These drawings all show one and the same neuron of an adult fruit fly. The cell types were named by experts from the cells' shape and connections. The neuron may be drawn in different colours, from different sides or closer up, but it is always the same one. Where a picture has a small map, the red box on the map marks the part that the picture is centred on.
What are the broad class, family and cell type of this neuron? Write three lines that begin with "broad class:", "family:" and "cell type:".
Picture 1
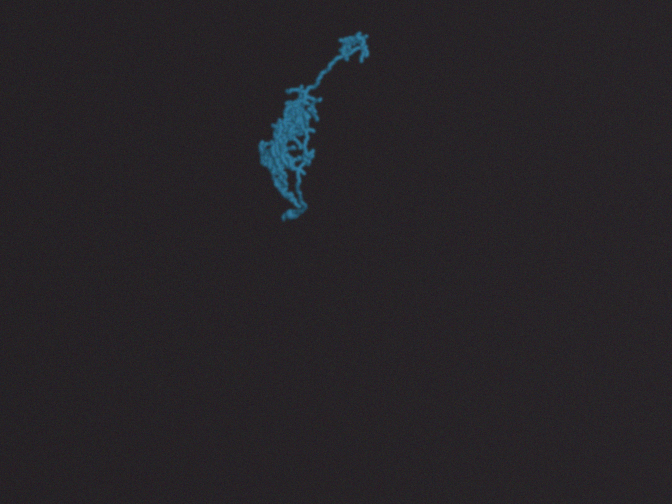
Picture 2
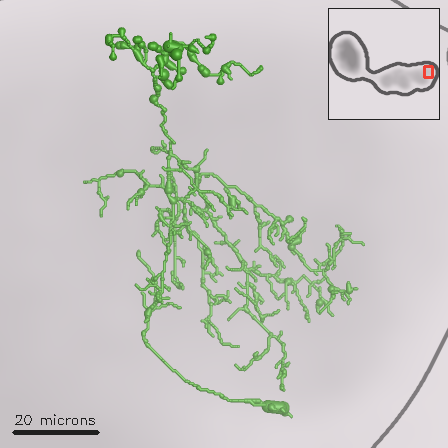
broad class: nerve-cord intrinsic neuron
family: hemilineage 06A
cell type: IN06A098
